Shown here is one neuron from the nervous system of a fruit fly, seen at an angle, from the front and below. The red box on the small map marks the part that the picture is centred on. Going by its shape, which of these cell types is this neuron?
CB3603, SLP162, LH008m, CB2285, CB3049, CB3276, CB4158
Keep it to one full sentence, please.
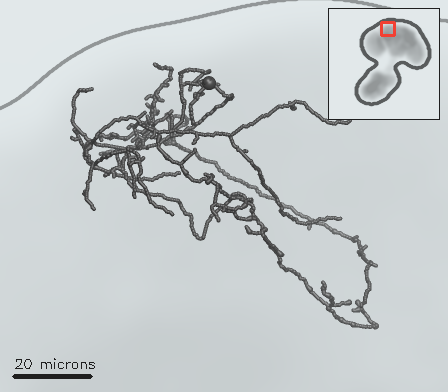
The cell type held by this neuron is CB3276.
